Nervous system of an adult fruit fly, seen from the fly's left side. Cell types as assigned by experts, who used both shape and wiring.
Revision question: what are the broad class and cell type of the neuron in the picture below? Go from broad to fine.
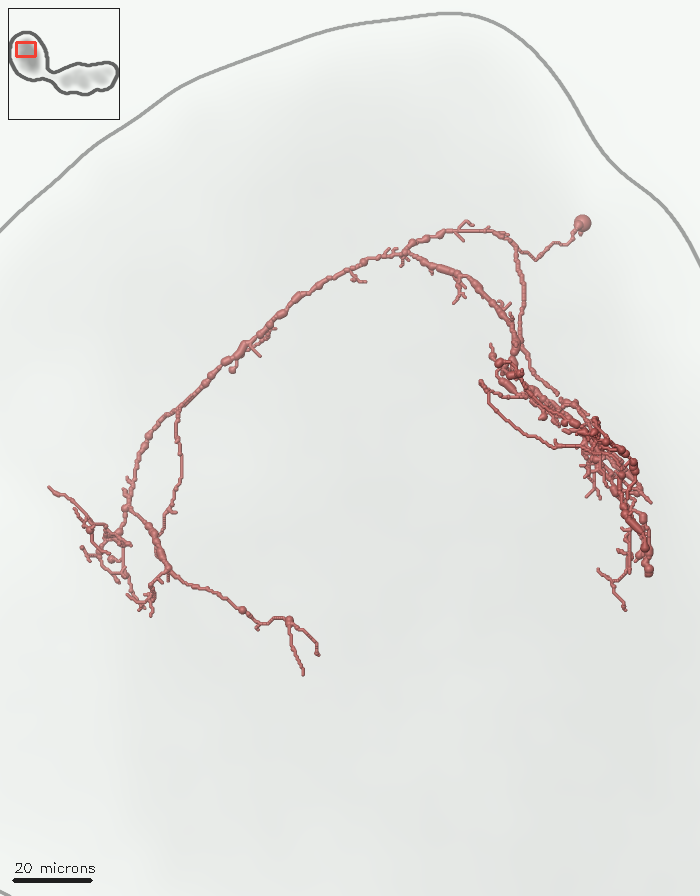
central-brain intrinsic neuron; ATL036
